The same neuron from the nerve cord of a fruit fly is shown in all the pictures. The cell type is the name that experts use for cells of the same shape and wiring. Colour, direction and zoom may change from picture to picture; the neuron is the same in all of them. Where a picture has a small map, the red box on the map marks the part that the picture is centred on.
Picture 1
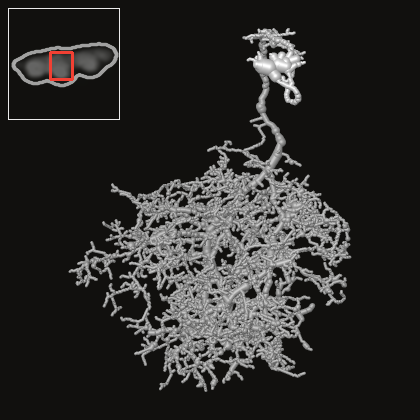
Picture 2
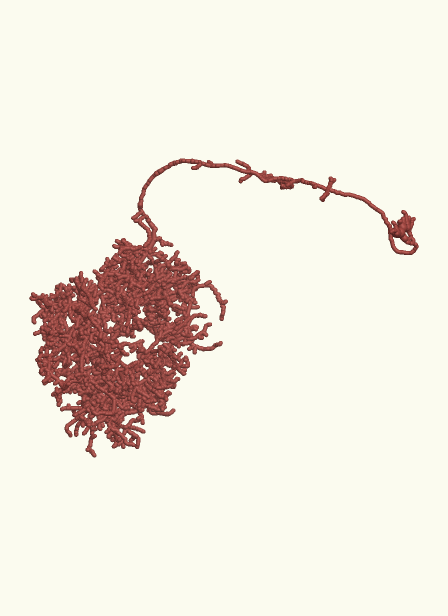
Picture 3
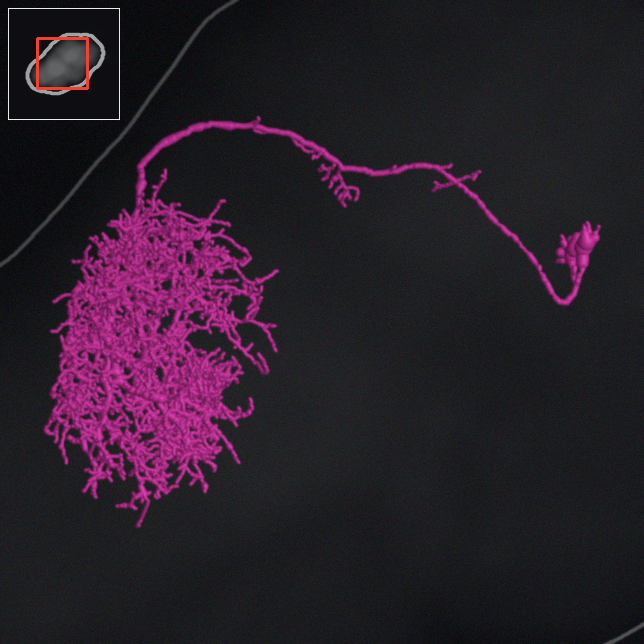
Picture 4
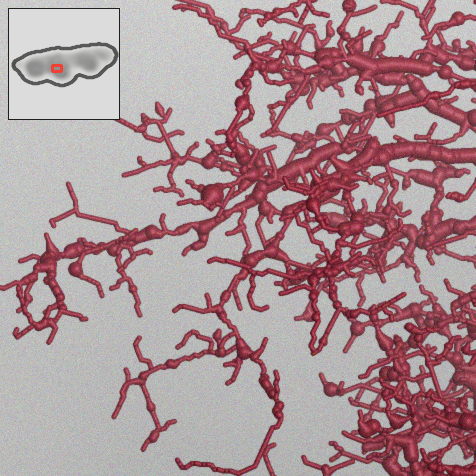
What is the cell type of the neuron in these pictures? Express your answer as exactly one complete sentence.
It is as IN19B003 that this neuron is typed.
